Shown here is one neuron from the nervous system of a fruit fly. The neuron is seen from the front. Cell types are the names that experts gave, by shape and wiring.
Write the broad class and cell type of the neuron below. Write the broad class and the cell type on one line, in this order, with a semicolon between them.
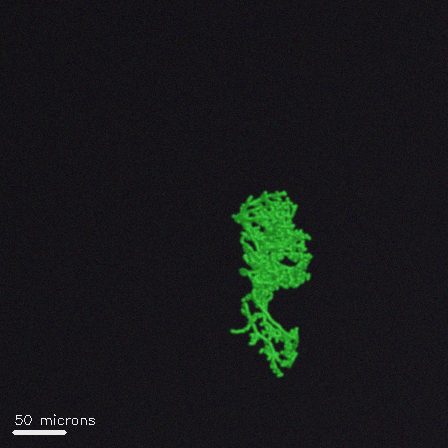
central-brain intrinsic neuron; CB0244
